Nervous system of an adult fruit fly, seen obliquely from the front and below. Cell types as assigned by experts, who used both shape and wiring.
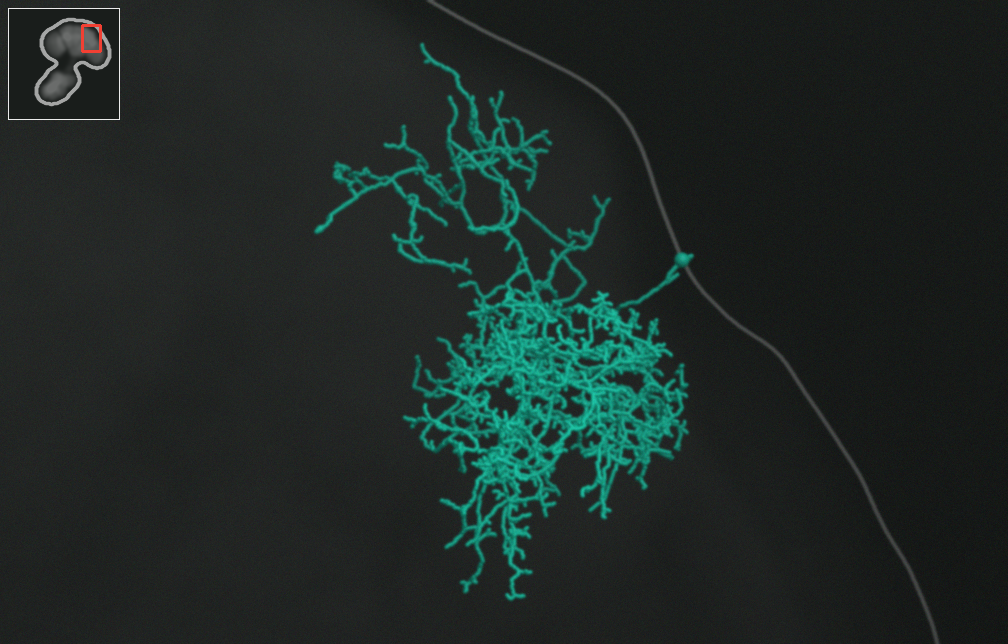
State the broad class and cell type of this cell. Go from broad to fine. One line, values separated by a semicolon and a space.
central-brain intrinsic neuron; AVLP053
